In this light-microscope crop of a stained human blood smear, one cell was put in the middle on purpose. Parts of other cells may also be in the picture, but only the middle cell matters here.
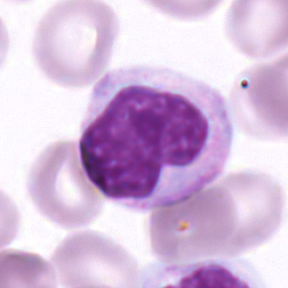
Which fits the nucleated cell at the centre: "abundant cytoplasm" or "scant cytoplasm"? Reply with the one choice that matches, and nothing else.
Abundant cytoplasm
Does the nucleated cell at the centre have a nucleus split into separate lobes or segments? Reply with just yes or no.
No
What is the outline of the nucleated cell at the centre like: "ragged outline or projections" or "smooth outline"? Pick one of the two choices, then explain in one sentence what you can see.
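Smooth outline. The cell outline is round and smooth.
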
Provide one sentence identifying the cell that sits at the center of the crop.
The identification for the central cell is a metamyelocyte.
